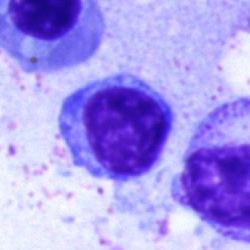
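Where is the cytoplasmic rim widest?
On the left; the nucleus sits toward the right.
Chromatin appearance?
Dark purple and clumped, with small lighter patches.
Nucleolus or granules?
No distinct nucleolus; no granules in the cytoplasm.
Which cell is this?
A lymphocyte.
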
